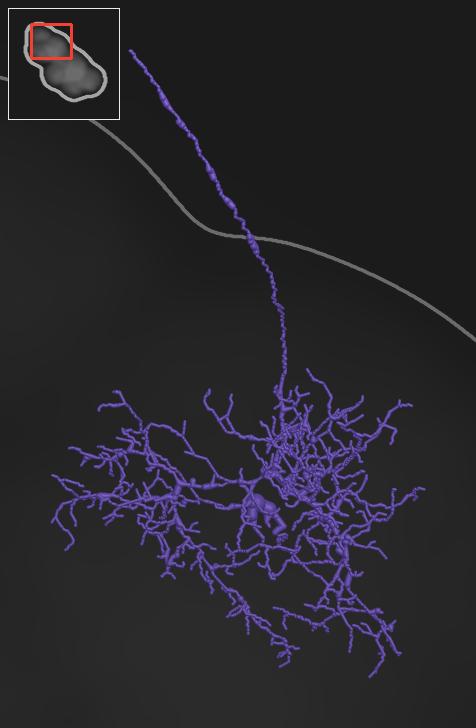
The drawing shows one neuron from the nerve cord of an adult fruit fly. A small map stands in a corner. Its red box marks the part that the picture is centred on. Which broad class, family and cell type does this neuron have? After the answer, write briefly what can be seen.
It is a motor neuron of the nerve cord. Its family is MNad. Its cell type is MNad02. More than a hundred branch ends can be seen. In this view it is taller than it is wide.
